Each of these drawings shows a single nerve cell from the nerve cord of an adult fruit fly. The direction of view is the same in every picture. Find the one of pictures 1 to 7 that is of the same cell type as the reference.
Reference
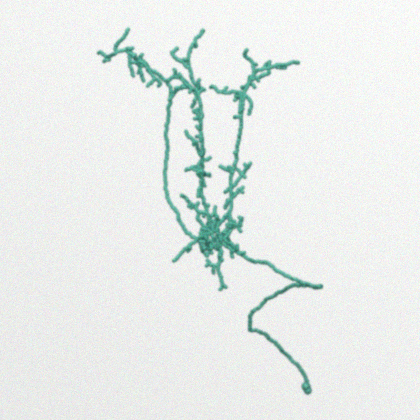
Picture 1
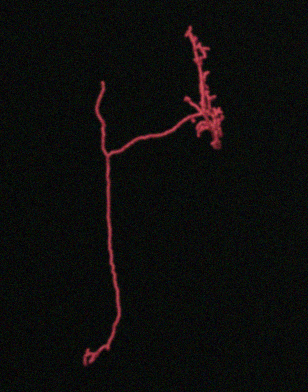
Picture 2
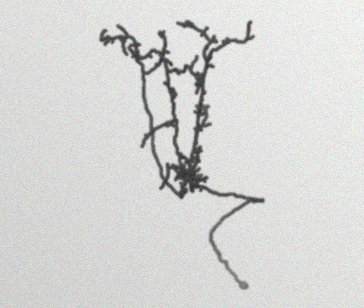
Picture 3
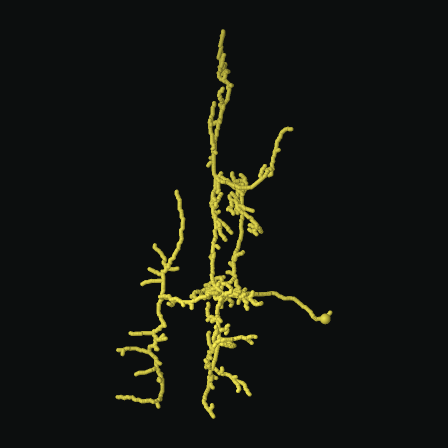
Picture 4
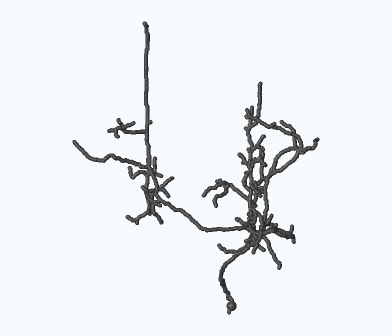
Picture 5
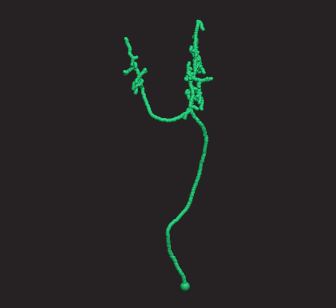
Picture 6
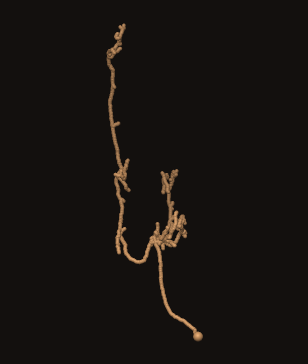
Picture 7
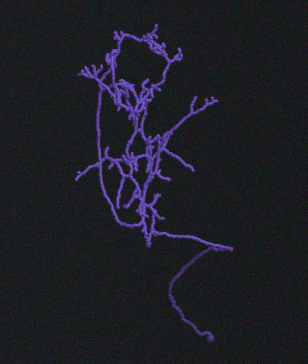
Picture 2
